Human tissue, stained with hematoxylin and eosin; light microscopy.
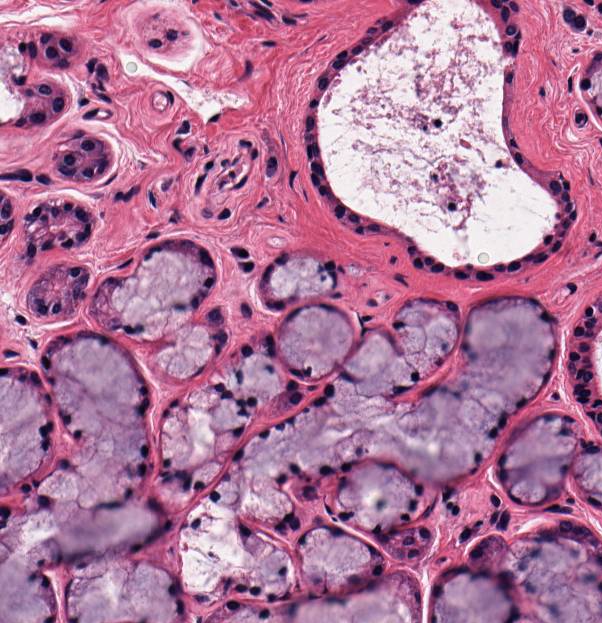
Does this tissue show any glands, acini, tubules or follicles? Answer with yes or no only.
Yes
